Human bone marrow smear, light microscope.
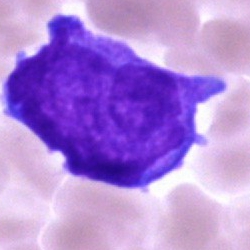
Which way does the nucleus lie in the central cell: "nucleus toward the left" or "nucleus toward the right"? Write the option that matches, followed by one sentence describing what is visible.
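Nucleus toward the left. The scant cytoplasm is deep blue and is widest at the lower right.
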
